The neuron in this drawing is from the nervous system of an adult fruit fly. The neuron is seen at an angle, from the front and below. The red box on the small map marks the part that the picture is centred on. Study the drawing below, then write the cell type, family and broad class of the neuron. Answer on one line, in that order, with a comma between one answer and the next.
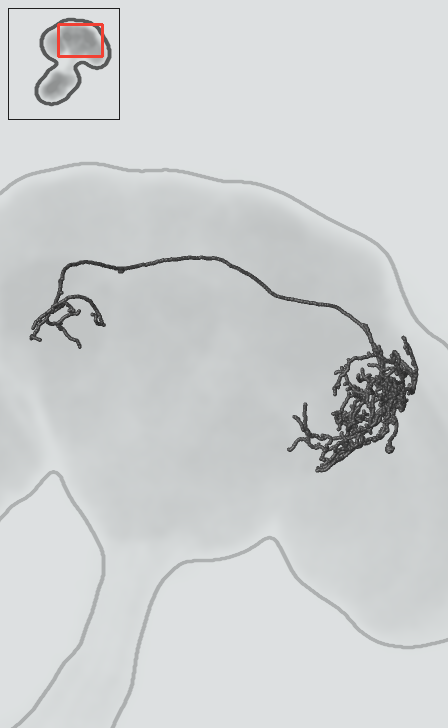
AVLP112, hemilineage VLPl&p2_lateral, central-brain intrinsic neuron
